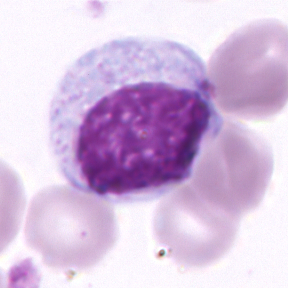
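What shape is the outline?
Round and smooth.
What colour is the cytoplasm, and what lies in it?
Pale greyish blue, with fine purple granules scattered through it and no vacuoles.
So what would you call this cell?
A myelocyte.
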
